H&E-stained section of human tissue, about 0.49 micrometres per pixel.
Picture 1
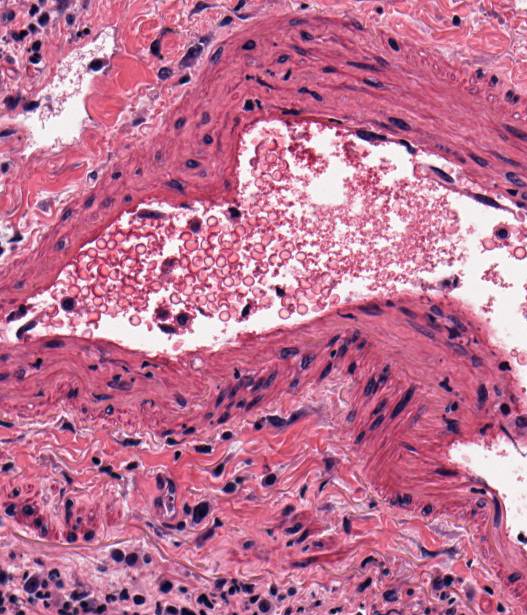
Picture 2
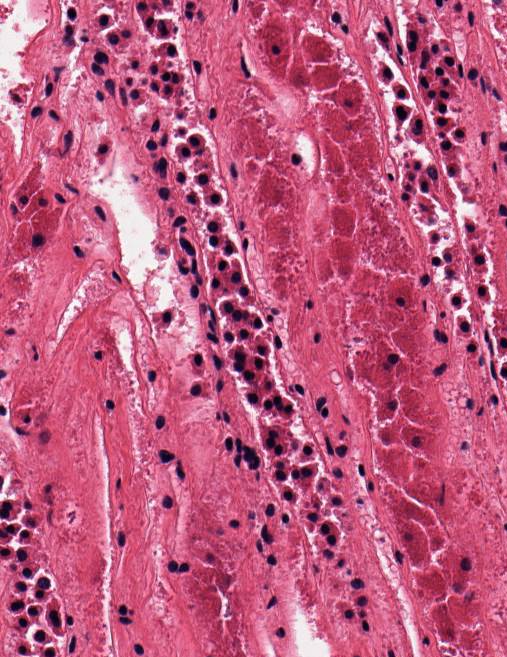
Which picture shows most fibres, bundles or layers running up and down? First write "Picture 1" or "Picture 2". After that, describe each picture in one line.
Picture 2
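What picture 1 shows: An irregular vascular lumen runs roughly horizontally across the middle of the field, with its wall above and below it.
What picture 2 shows: The tissue is arranged in long parallel bands that run roughly vertically, from the top to the bottom of the field.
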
